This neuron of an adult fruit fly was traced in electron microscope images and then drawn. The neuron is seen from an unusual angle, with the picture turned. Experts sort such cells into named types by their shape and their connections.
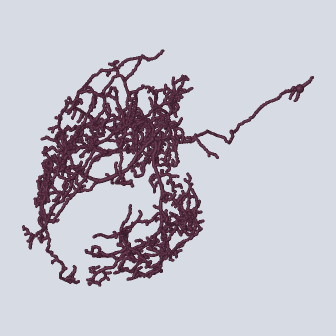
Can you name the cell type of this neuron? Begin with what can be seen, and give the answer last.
The cell body is at the upper right of the picture. The picture shows dozens of branch ends. This is a nerve-cord intrinsic neuron. The cell type is IN14A009.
